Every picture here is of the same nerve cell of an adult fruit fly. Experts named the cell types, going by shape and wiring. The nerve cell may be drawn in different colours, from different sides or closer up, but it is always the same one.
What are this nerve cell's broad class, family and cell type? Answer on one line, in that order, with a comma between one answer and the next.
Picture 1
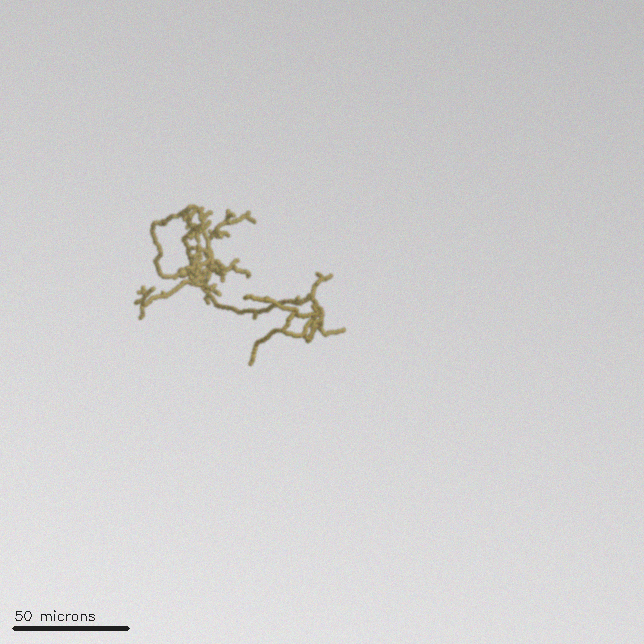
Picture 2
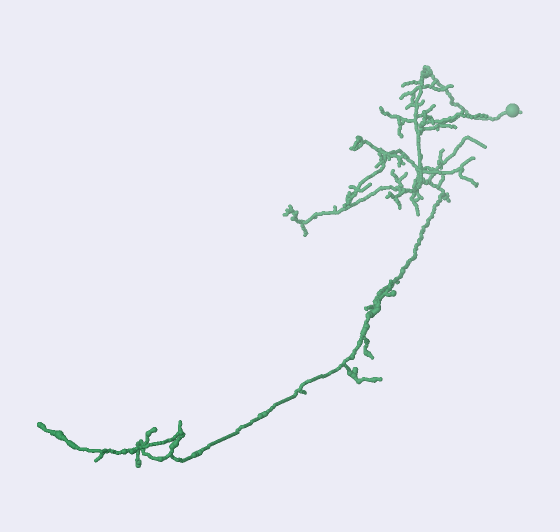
nerve-cord intrinsic neuron, hemilineage 19A, IN19A093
